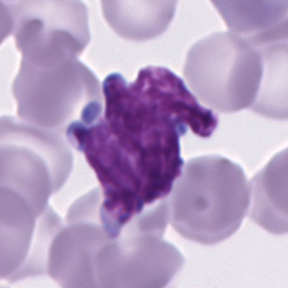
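Typical lymphocyte, the nucleated cell at the centre of a stained peripheral blood smear. A dark nuclear mass occupies nearly the entire cell, and its chromatin stains deep purple with a streaky, strand-like appearance. Small pale blue blebs bulge from the left side of the cell.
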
